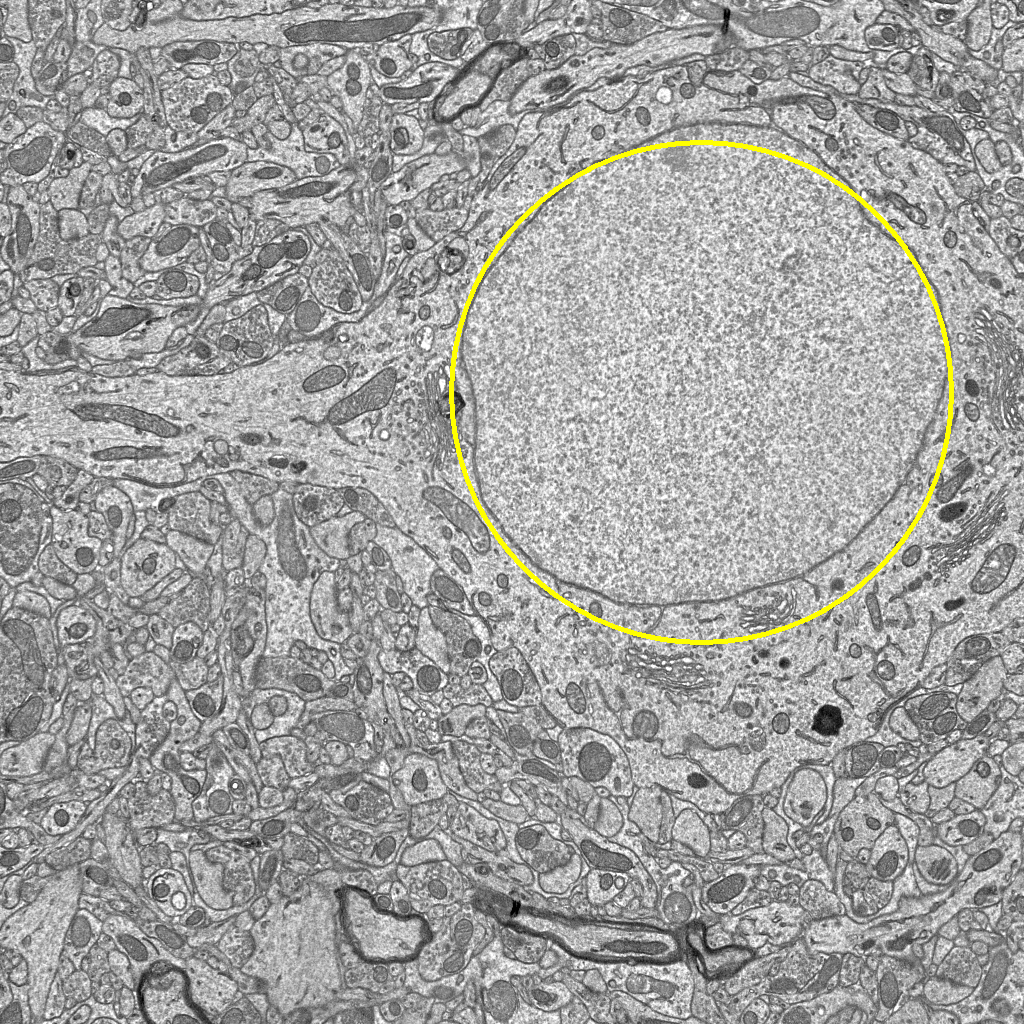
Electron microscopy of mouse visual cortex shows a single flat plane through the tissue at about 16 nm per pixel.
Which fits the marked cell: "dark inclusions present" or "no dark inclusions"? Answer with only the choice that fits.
Dark inclusions present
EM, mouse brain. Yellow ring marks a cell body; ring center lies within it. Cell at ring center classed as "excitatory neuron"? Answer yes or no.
yes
